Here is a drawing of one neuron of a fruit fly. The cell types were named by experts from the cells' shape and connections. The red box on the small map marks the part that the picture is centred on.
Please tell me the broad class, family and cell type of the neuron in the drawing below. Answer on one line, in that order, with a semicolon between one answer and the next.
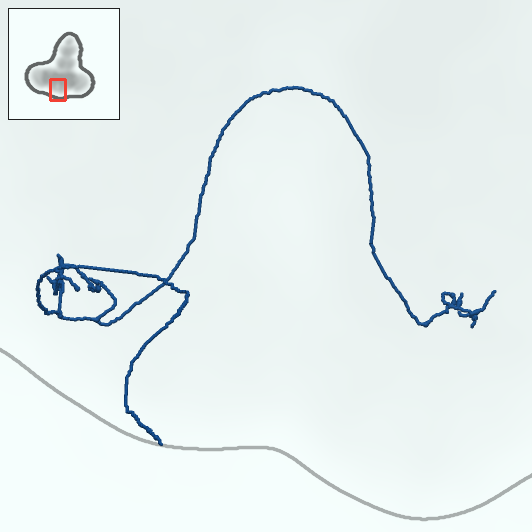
sensory neuron entering the brain; class olfactory; ORN_VC2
